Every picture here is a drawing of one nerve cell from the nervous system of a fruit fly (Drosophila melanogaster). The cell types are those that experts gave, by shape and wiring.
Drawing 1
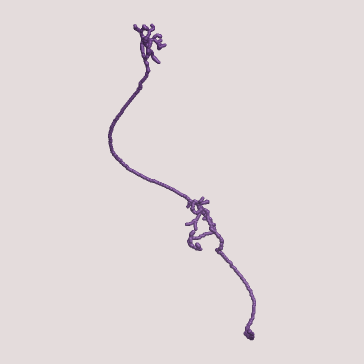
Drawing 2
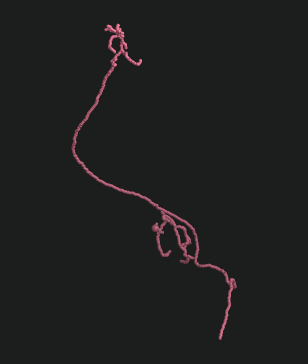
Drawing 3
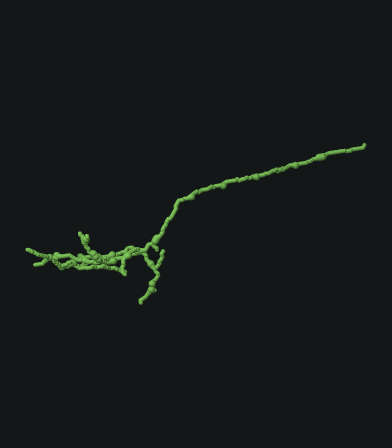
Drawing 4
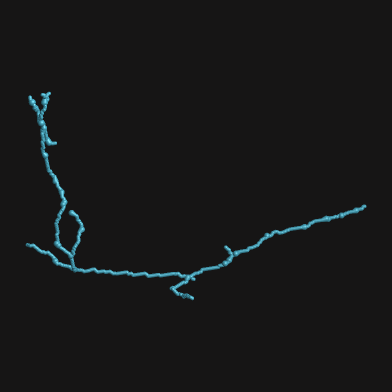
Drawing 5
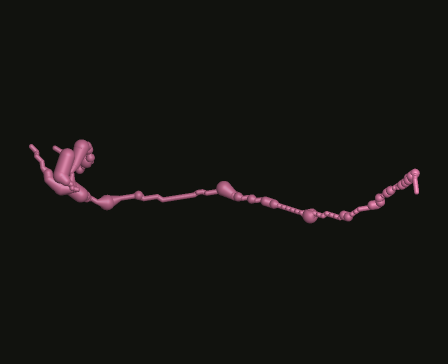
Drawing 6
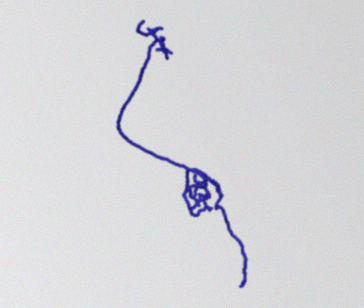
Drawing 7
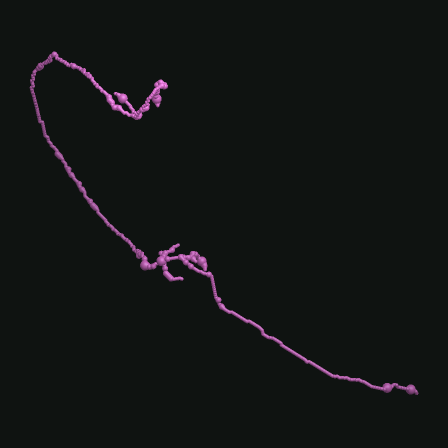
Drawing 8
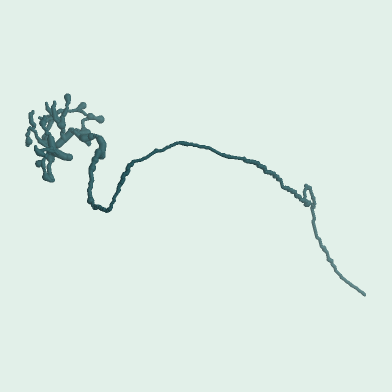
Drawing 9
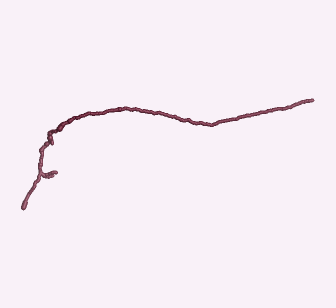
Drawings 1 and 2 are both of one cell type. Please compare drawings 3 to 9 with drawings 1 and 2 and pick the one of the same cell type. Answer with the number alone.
6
